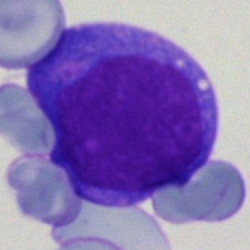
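Blast, central cell. Chromatin fine and evenly spread, without coarse dark clumps. Cytoplasm deep blue, its rim widest above the nucleus. Two small clear vacuoles in the cytoplasm at upper right.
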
